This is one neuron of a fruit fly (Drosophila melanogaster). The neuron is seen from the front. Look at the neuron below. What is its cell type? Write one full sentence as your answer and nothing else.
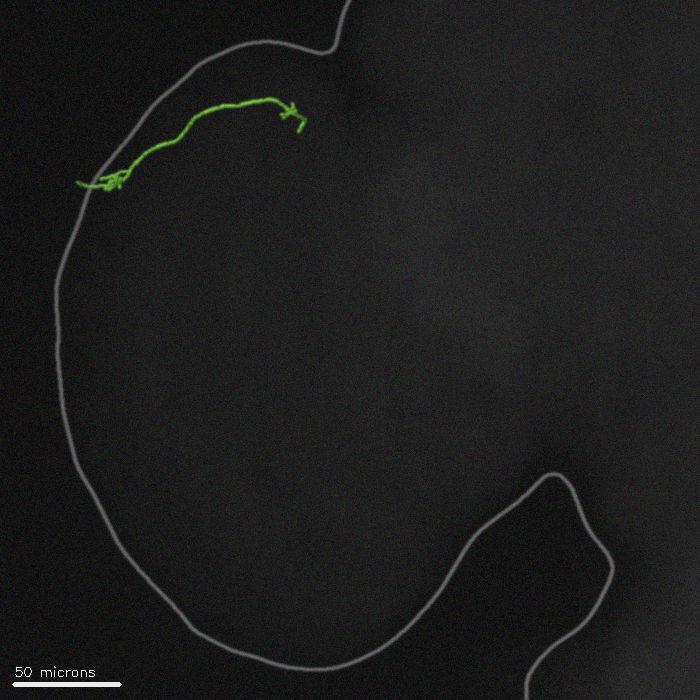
The cell type that this neuron has is L4.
